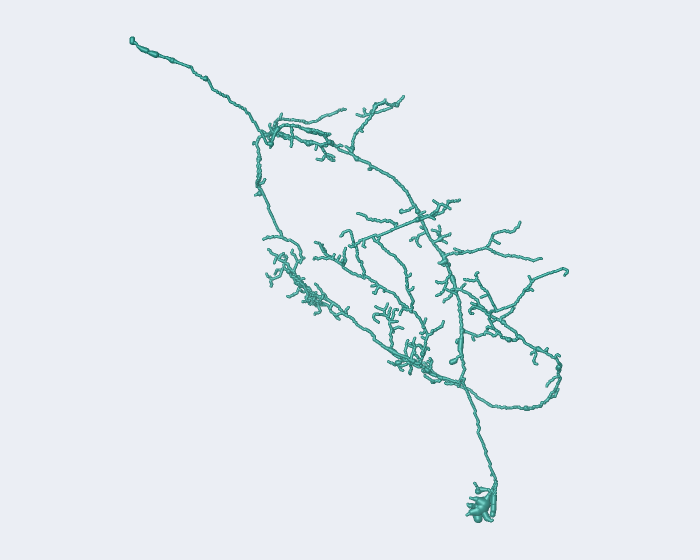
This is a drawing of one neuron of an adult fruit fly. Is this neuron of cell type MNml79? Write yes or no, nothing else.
yes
